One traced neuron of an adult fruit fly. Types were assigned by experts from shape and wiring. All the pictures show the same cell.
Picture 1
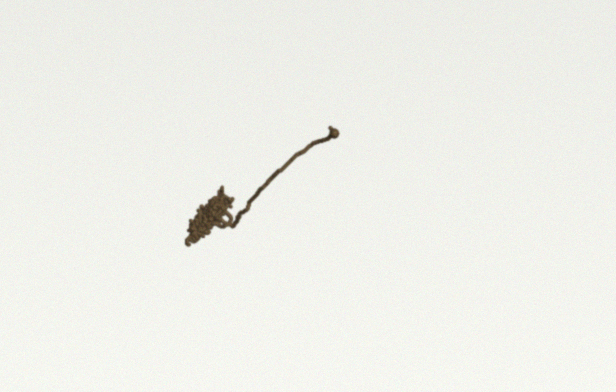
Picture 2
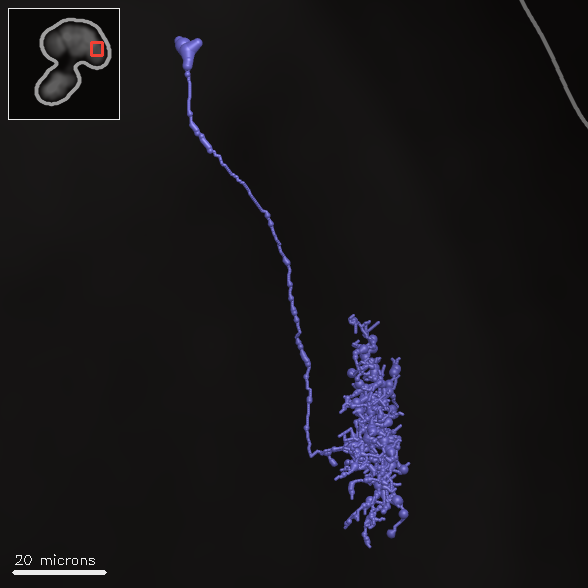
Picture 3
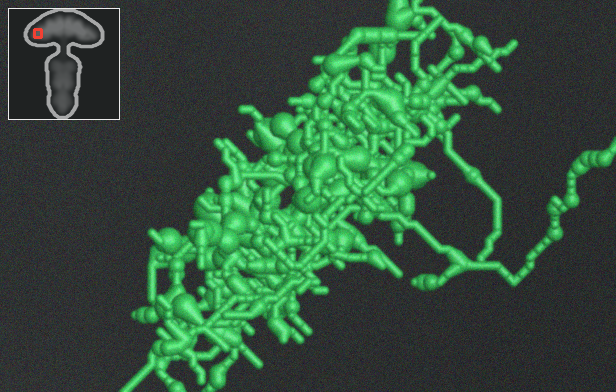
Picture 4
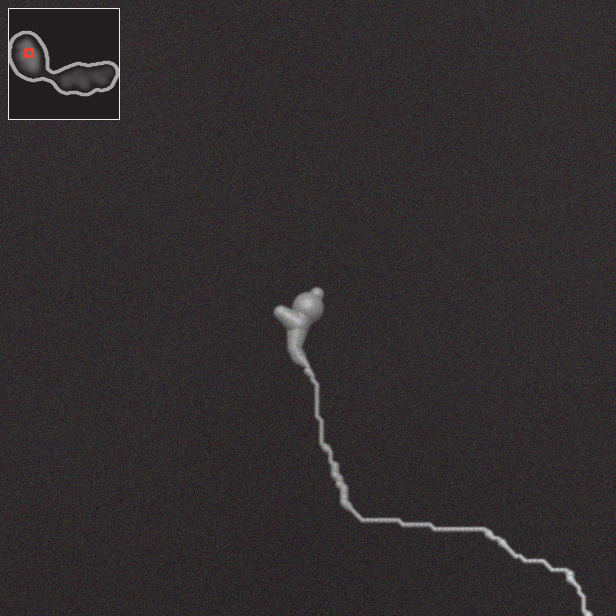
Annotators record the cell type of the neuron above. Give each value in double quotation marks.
"Pm5"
